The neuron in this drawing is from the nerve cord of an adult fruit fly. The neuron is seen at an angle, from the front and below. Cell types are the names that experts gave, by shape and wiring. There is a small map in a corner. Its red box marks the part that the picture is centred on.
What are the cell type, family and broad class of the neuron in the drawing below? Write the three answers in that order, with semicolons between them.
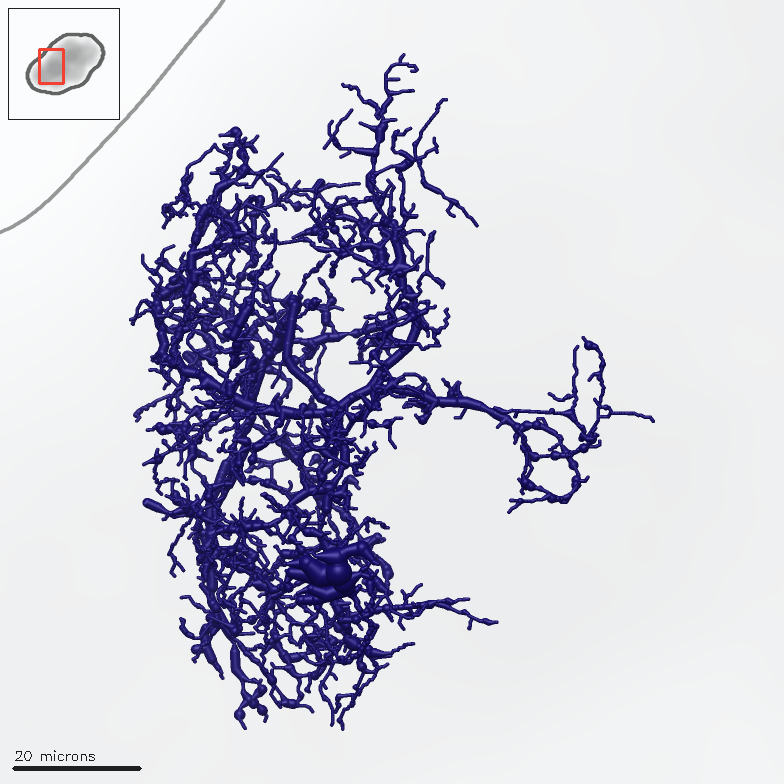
IN13A006; hemilineage 13A; nerve-cord intrinsic neuron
